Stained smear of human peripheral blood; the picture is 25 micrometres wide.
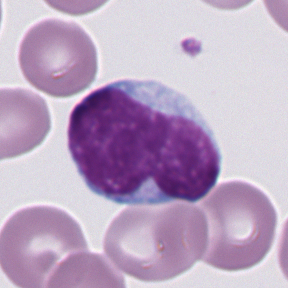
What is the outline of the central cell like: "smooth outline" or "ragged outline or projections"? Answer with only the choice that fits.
Smooth outline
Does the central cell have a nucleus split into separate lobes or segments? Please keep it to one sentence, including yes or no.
Yes, what this cell has is a nucleus split into segments.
